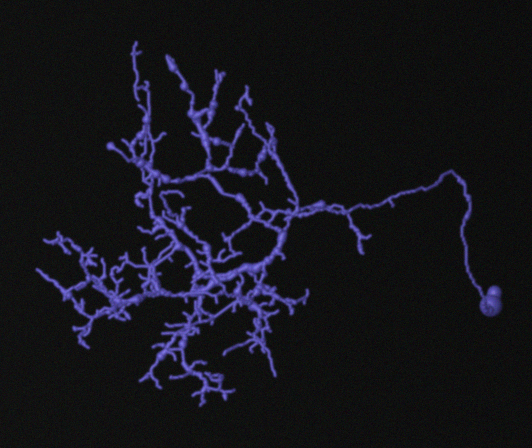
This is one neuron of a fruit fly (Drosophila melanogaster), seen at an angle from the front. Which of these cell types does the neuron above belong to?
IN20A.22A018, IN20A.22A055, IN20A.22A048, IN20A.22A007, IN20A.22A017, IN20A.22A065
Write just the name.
IN20A.22A065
